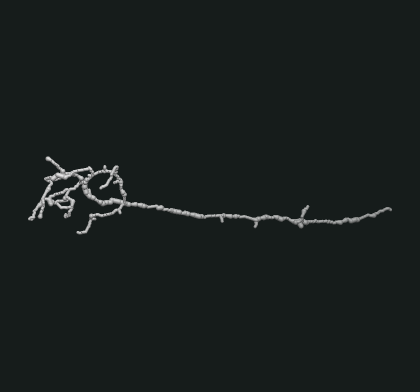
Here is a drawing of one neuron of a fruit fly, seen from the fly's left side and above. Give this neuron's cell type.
SNpp40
